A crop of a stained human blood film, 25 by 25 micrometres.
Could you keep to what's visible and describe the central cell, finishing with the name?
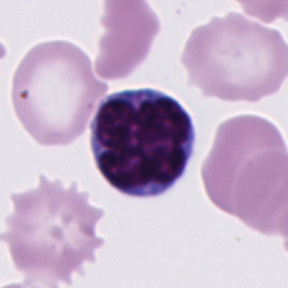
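Look at the nucleus first: there's a small notch in its top edge. Its chromatin is dark purple and coarsely clumped, with paler streaks running between the clumps. You won't find any nucleoli in it. The cytoplasm has no granules either. What you're looking at is a typical lymphocyte.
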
